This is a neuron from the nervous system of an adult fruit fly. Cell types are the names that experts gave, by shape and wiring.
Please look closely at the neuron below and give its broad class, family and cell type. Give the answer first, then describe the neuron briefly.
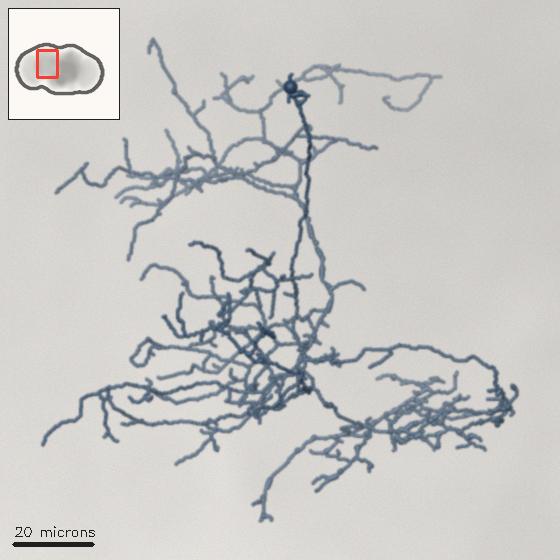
This is a central-brain intrinsic neuron. Its family is hemilineage SMPpv2_ventral. The cell type is LAL300m. The cell body is at the top of the picture. From top to bottom in the picture it spans about 120 microns.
